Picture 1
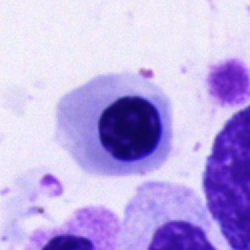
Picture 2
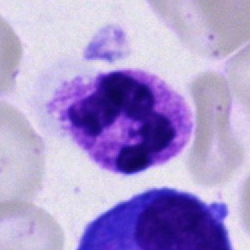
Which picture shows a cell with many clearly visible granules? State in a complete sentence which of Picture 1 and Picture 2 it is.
In Picture 2, many visible granules are held in the cytoplasm of the cell.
